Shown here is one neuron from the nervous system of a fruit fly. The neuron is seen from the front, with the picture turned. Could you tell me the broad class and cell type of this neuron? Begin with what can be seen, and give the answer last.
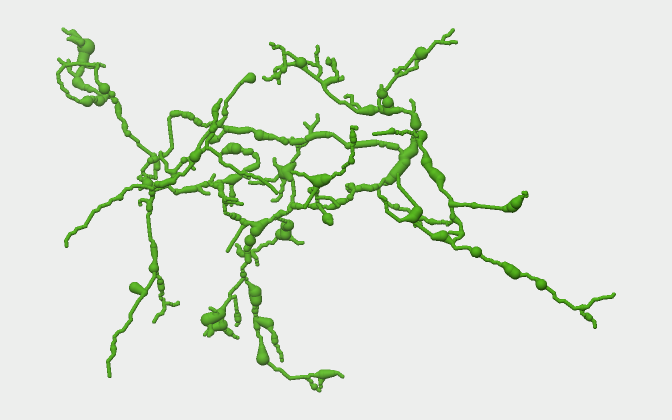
The cell body can be seen at the upper left of the picture. Dozens of branch ends can be seen. Its broad class is central-brain intrinsic neuron. The cell type is PLP145.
